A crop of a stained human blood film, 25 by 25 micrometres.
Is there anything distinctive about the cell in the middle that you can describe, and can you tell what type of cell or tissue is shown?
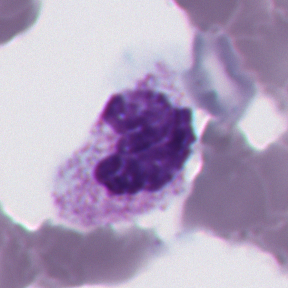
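Looking at the outline first, I find it irregular and ragged, not a smooth circle. The nucleus is folded into lobes; I can make out an upper lobe and a lower lobe. I see no nucleoli in it. Fine purplish-pink granules are scattered through the cytoplasm. This is a segmented neutrophil.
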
